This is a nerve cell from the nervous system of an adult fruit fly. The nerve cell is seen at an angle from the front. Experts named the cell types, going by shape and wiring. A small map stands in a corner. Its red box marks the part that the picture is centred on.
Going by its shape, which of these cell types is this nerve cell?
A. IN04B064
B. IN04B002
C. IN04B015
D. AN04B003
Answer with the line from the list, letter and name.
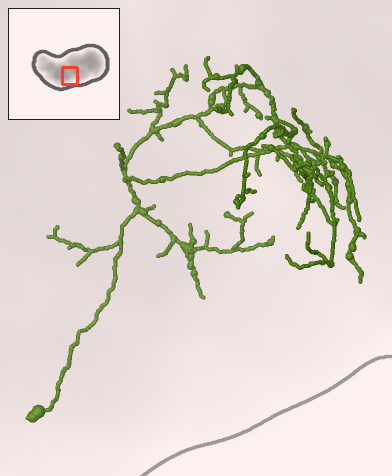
C. IN04B015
